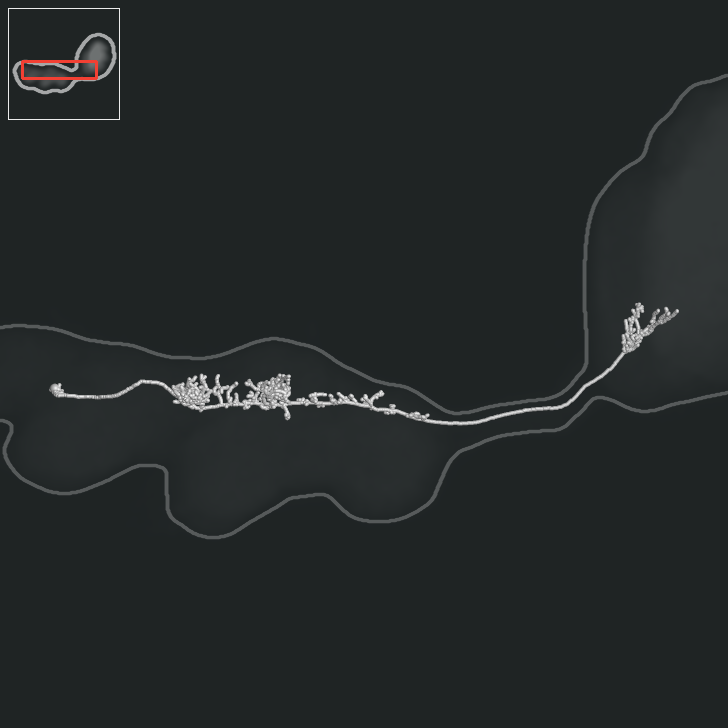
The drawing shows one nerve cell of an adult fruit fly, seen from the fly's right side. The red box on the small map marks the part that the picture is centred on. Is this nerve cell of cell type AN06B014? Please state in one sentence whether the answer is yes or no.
Yes, in terms of cell type, the nerve cell is AN06B014.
